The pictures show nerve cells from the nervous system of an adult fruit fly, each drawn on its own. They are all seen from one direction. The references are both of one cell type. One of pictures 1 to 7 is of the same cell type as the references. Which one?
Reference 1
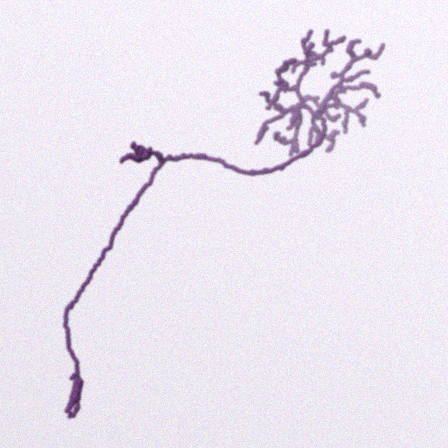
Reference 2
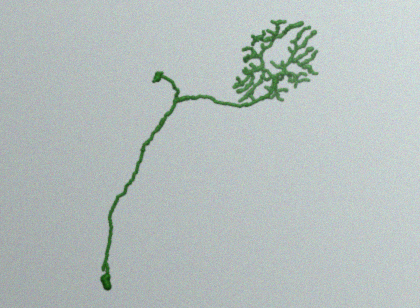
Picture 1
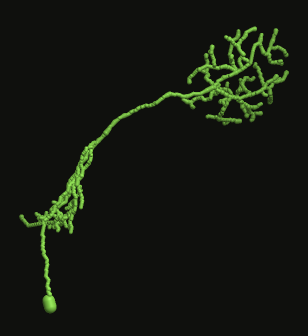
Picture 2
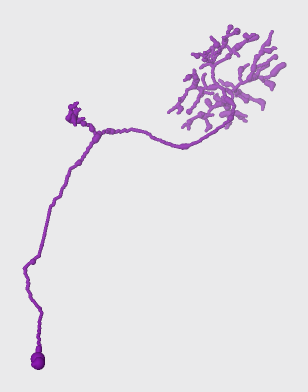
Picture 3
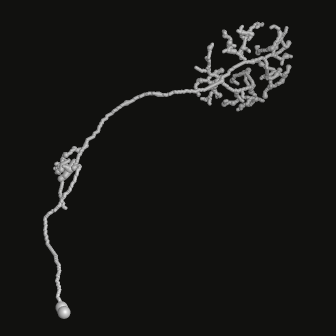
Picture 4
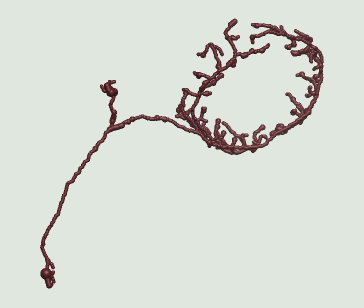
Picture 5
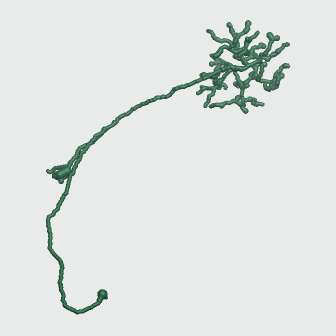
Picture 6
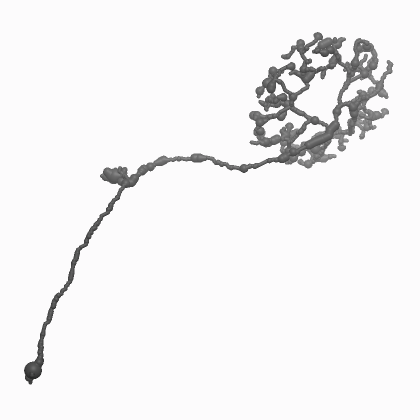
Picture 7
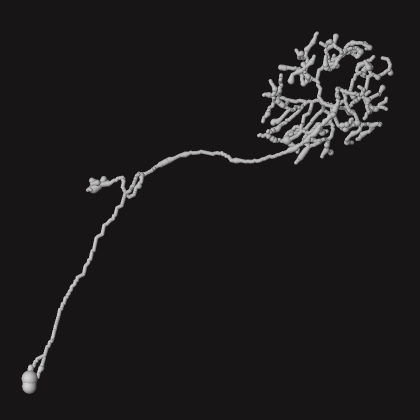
Picture 2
